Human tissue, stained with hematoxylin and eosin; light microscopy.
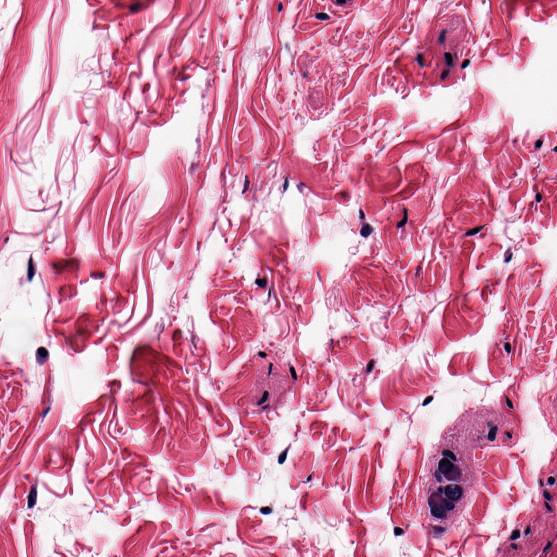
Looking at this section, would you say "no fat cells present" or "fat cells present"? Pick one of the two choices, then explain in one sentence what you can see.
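No fat cells present. No fat cells are seen in the field.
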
